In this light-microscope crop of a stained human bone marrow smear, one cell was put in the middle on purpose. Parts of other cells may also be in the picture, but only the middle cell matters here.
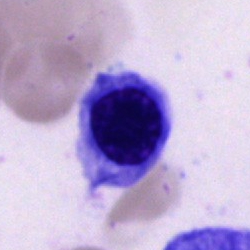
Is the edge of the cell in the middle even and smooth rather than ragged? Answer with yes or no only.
No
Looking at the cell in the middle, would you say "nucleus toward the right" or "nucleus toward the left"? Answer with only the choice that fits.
Nucleus toward the right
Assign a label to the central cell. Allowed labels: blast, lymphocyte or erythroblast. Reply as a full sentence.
This particular crop is centered on an erythroblast.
